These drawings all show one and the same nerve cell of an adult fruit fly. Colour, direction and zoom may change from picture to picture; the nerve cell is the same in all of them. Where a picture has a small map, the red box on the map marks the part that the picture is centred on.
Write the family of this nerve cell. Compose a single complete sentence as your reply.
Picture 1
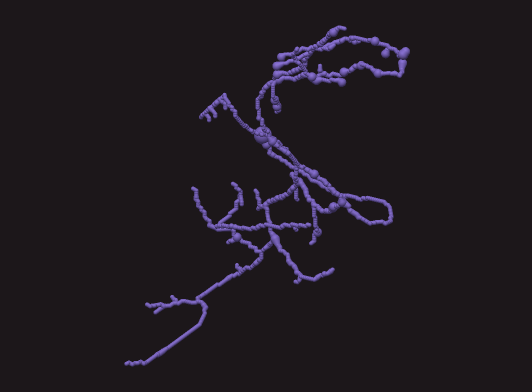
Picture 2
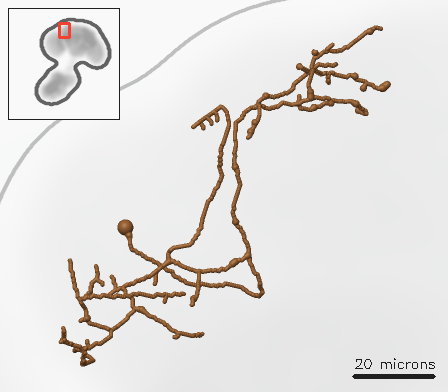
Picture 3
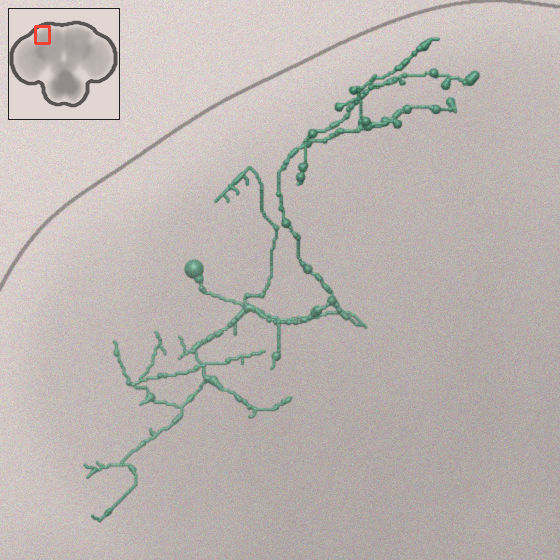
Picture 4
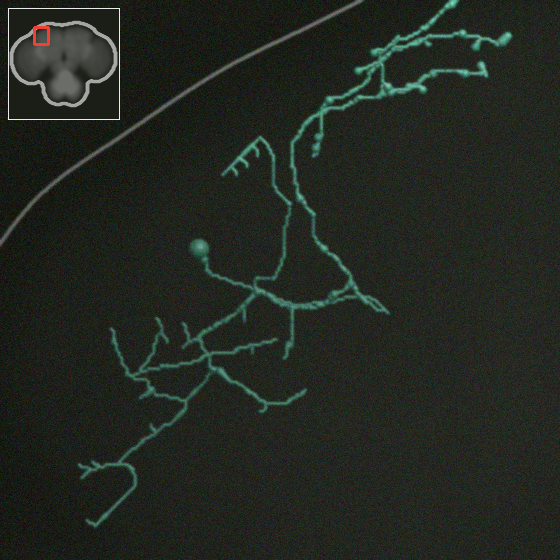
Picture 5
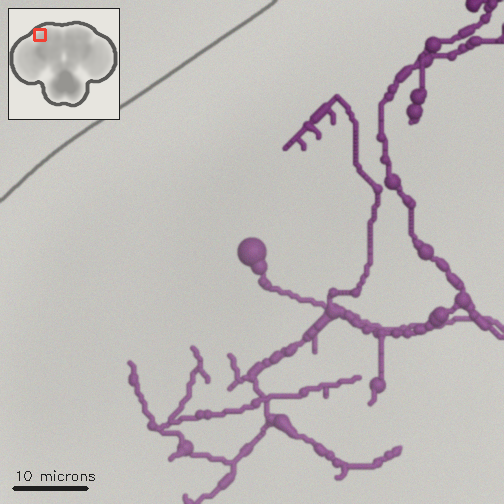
The family of the nerve cell is hemilineage LHp2.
